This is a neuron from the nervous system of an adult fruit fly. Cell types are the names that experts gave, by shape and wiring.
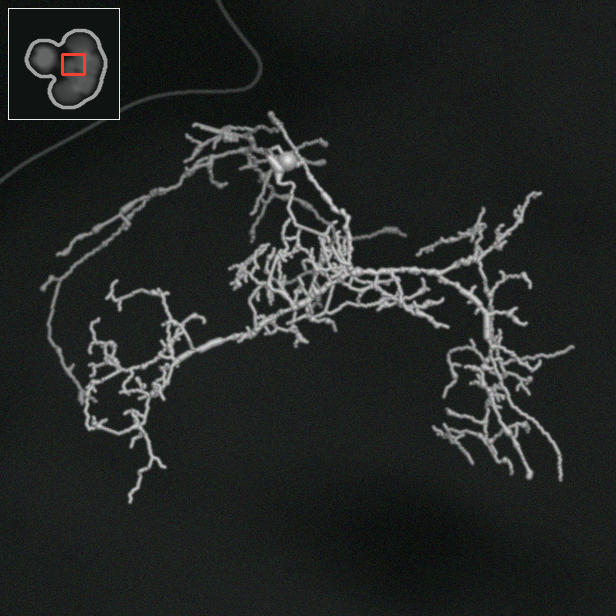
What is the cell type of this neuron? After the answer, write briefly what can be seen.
Its cell type is GNG666. This is a central-brain intrinsic neuron. The cell body can be seen at the top of the picture. As drawn here it is wider than it is tall.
